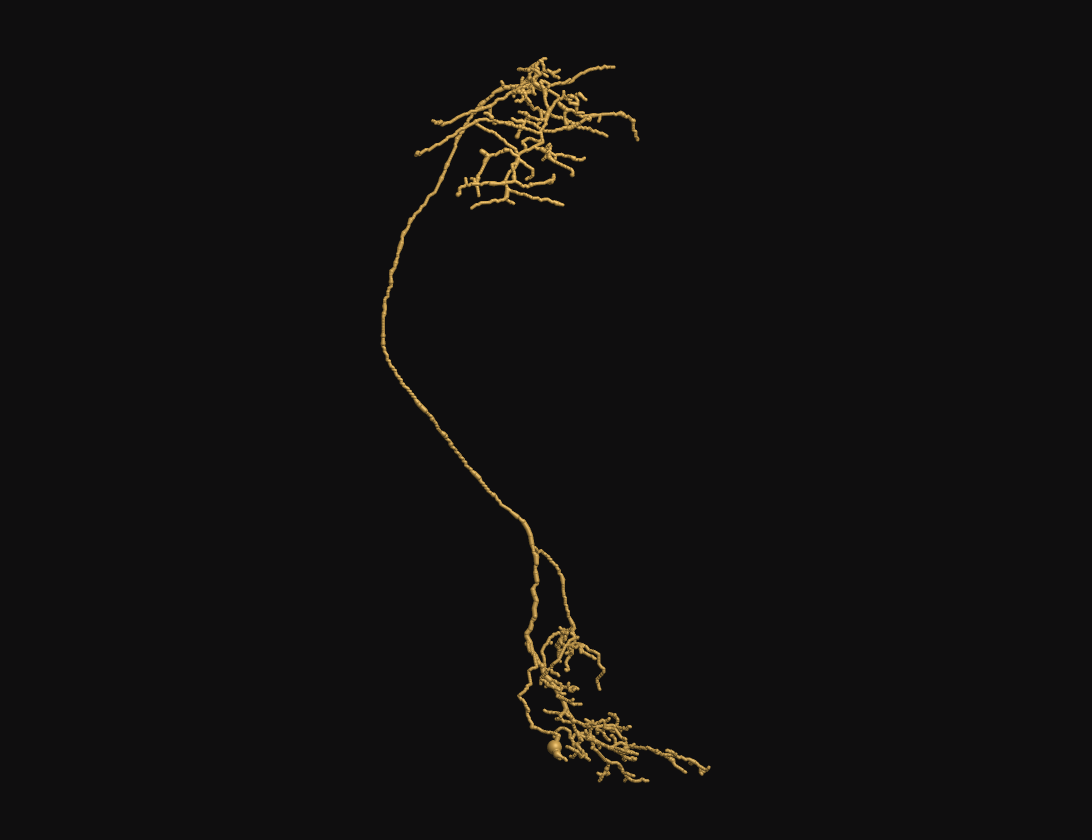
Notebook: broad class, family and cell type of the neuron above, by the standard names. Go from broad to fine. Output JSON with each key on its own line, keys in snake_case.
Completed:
{
 "broad_class": "central-brain intrinsic neuron",
 "family": "hemilineage FLAa2",
 "cell_type": "SMP742"
}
